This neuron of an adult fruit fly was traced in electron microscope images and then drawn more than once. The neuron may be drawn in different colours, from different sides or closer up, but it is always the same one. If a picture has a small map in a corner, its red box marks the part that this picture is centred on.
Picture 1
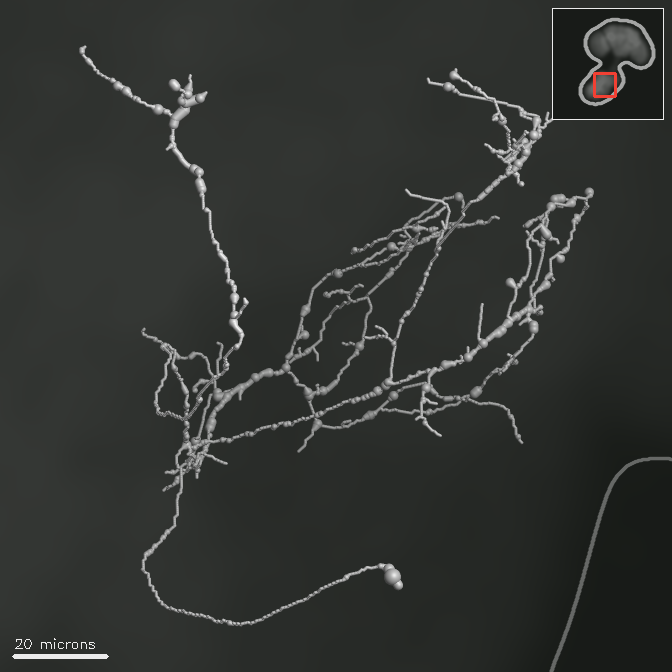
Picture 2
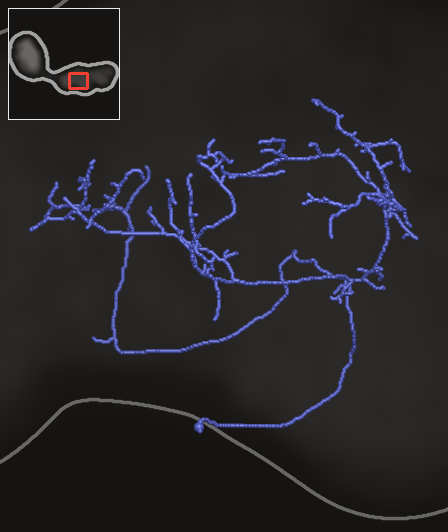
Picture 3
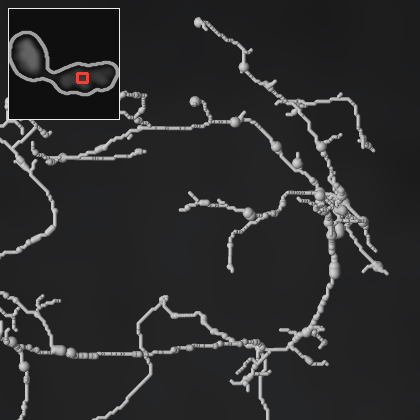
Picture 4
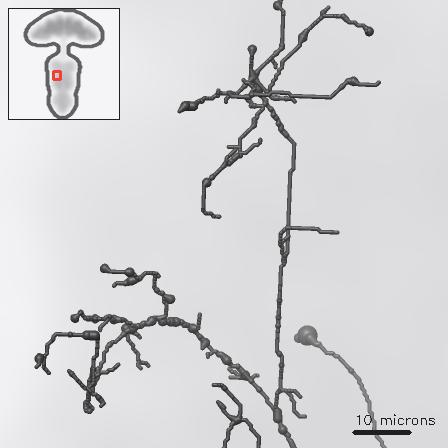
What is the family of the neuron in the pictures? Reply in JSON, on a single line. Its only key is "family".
{"family": "hemilineage 05B"}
